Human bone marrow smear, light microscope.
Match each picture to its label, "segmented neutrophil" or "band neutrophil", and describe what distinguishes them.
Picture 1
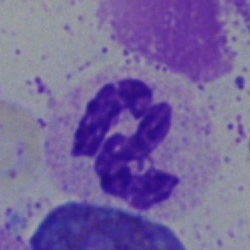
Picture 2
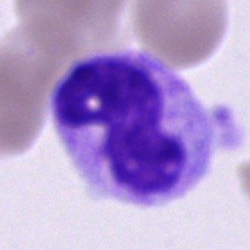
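Picture 2 holds the band neutrophil; picture 1 holds the segmented neutrophil. The outline of the segmented neutrophil is round and smooth, while that of the band neutrophil is roughly oval. In the band neutrophil, the nucleus is a bent, sausage-like band curving across the cell with a deep indentation.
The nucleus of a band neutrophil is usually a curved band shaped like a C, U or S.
A moderate amount of pale lilac-purple cytoplasm shows around it, most clearly at the lower left and the right. The chromatin is alike in the two cells, dark purple with coarse clumps, and in the band neutrophil it is also dense. Neither nucleus shows nucleoli.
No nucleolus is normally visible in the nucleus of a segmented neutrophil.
The cytoplasm of the segmented neutrophil contains no vacuoles. Just below the segmented neutrophil lies the dark nucleus of another cell.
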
